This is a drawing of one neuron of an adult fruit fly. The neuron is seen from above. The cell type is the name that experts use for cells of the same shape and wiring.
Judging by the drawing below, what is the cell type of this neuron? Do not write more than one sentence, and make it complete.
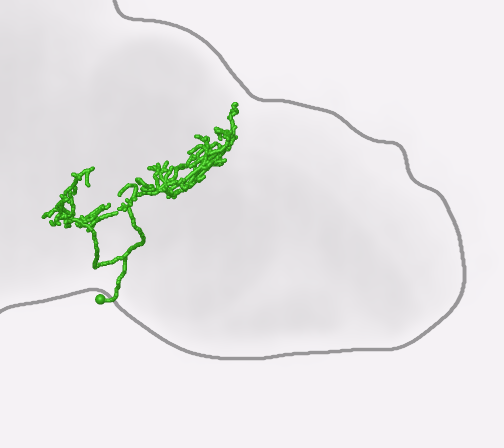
The cell type this neuron represents is PLP157.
